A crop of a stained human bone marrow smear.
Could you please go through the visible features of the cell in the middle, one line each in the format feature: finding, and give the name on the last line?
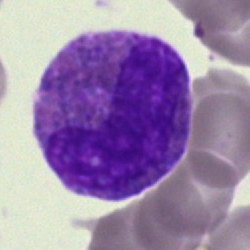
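Outline: round
Staining: upper-left part paler than the rest
Vacuoles: none seen
Neighbours: red cells lying against the right side
Cell: eosinophil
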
